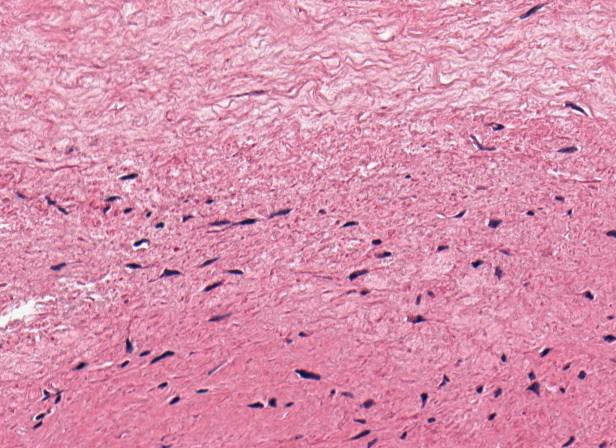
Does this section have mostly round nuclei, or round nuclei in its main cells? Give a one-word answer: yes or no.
No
